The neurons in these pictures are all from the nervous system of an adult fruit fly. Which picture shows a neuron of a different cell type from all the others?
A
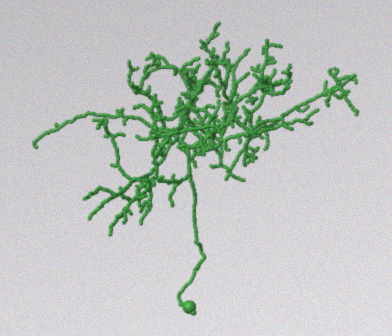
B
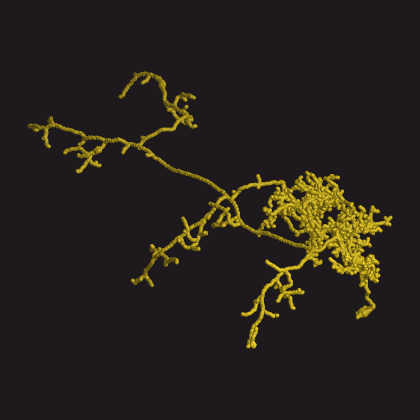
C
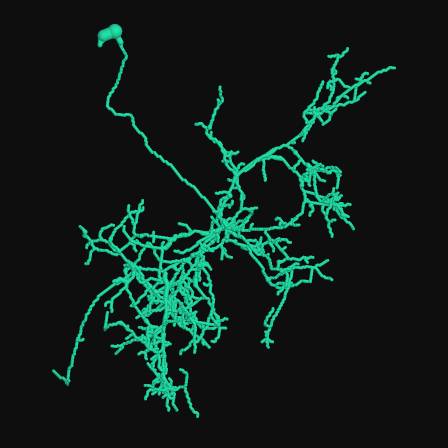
B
